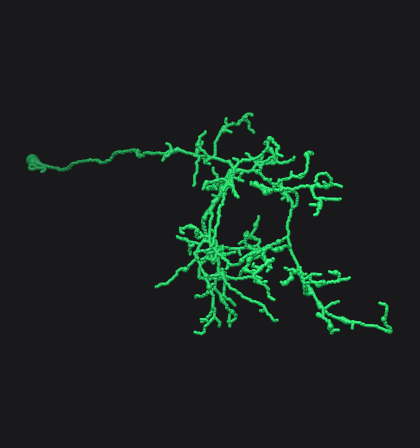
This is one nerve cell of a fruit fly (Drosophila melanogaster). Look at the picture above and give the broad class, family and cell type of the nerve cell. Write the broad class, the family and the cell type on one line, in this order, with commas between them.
nerve-cord intrinsic neuron, hemilineage 13B, IN13B060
